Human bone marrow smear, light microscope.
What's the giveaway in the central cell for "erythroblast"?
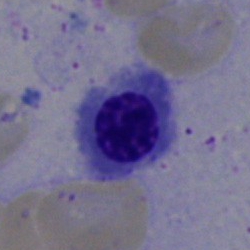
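Erythroblast is the right name here, and most of what is shown agrees with it. A moderate rim of blue cytoplasm surrounds the nucleus, and no granules are visible in it.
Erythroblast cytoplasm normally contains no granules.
The chromatin is dark purple and coarsely clumped, with small paler patches between the clumps.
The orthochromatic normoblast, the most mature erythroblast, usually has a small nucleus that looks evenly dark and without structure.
The clumped chromatin with paler patches does not match that evenly dark look. The outer edge of the cytoplasm is irregular and ragged rather than smoothly round.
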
